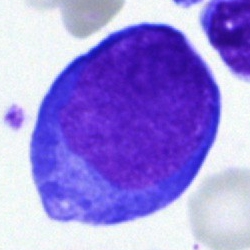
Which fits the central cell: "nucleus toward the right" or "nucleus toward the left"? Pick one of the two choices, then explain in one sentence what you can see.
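Nucleus toward the right. The nucleus is displaced toward the upper right of the cell.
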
